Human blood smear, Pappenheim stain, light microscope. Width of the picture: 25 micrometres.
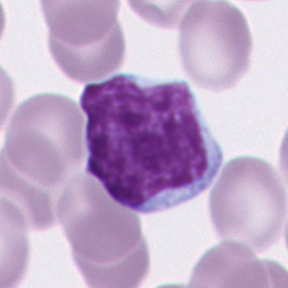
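Typical lymphocyte, the central cell in a stained smear of human peripheral blood. The chromatin is dark purple and mottled, with denser clumps between paler patches. The cytoplasm is pale blue, without visible granules and without vacuoles.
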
